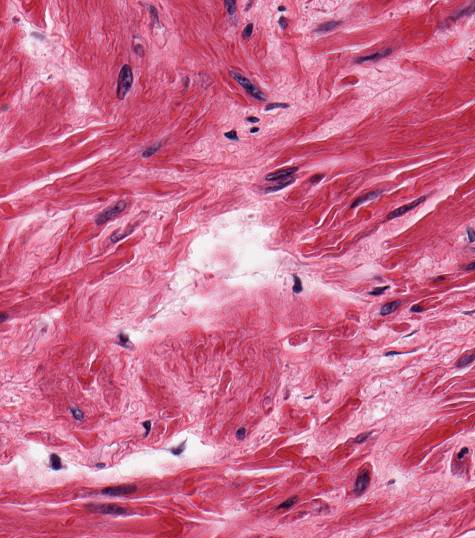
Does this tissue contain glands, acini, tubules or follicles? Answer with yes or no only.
No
